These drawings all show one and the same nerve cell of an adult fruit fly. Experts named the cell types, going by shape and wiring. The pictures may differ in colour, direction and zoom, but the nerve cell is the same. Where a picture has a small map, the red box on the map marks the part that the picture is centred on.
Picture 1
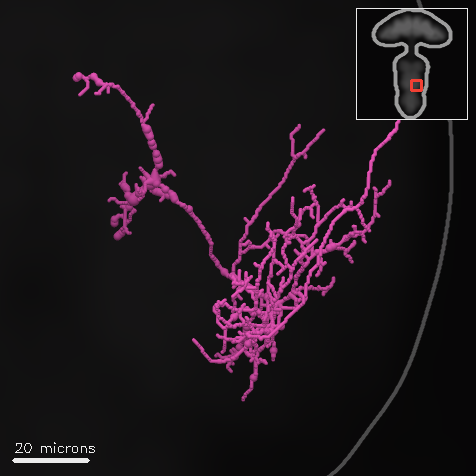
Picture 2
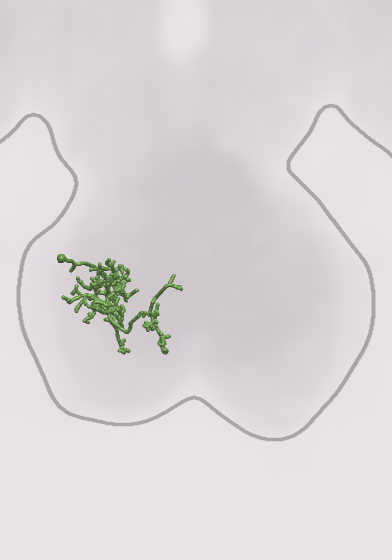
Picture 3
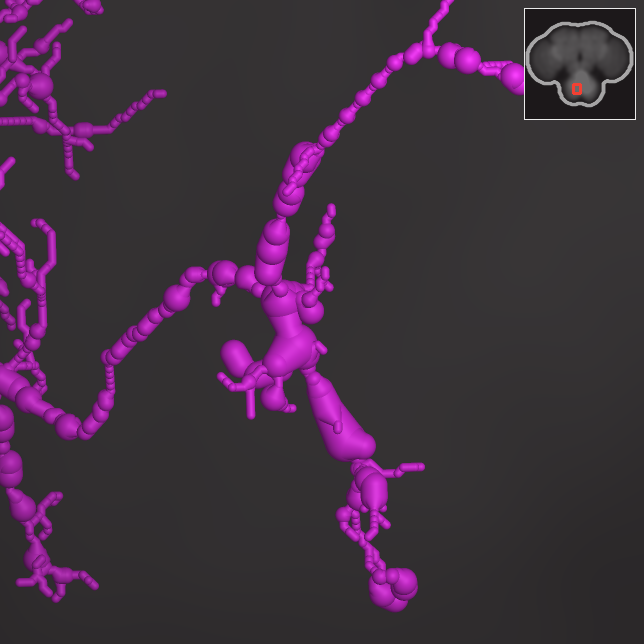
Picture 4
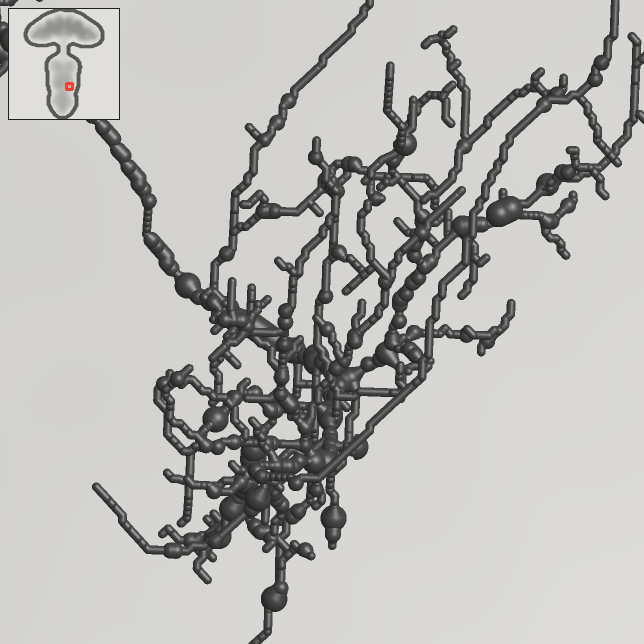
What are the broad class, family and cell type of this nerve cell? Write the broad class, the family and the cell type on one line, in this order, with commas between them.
nerve-cord intrinsic neuron, hemilineage 19A, IN19A085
